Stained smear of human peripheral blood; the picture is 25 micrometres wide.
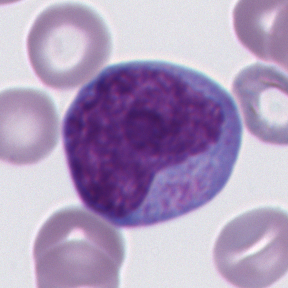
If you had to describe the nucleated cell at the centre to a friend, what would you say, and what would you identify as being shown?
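The nucleus fills most of the cell and lies toward the upper left. Its chromatin is fine and evenly stippled, not clumped, with a rounded darker area near its centre. Faint fine pinkish speckling marks the cytoplasm at the lower right. This is a promyelocyte.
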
